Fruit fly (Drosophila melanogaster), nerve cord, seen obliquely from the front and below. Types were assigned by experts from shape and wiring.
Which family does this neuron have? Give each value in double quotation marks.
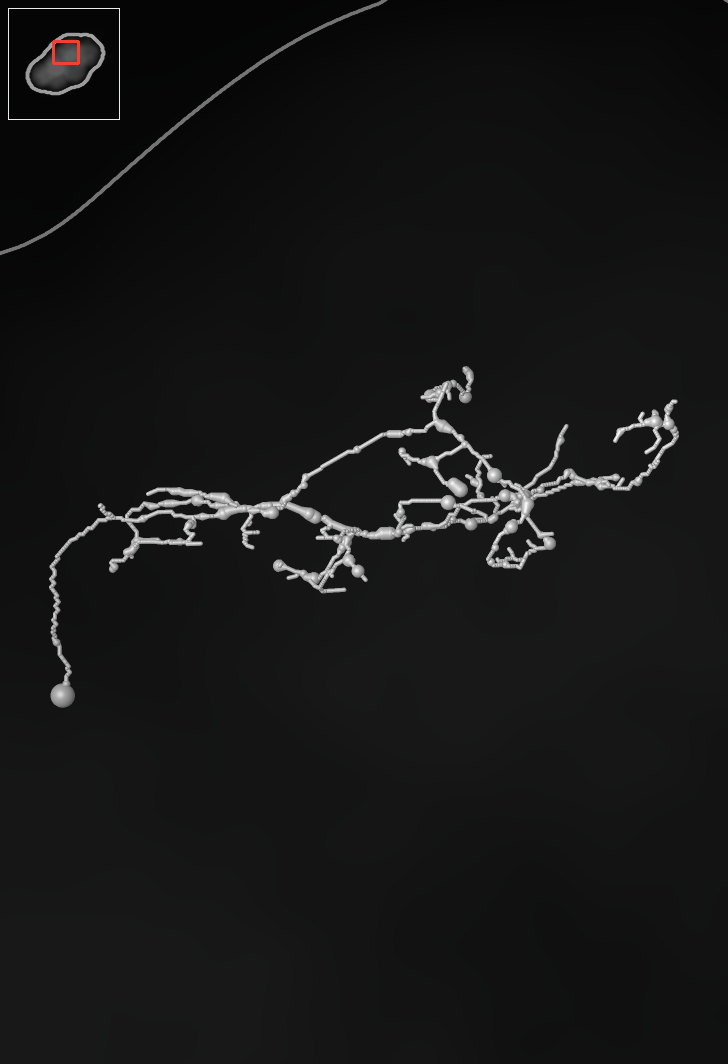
"hemilineage 20A.22A"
